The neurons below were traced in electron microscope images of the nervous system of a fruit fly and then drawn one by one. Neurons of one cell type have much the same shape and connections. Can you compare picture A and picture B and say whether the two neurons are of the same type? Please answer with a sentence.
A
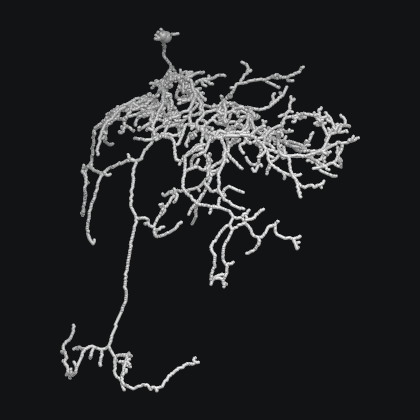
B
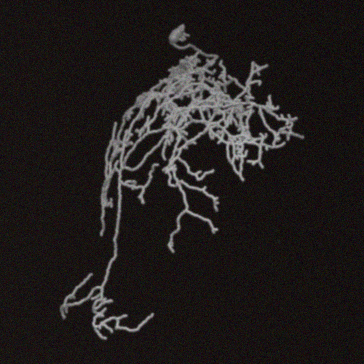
They are of the same cell type.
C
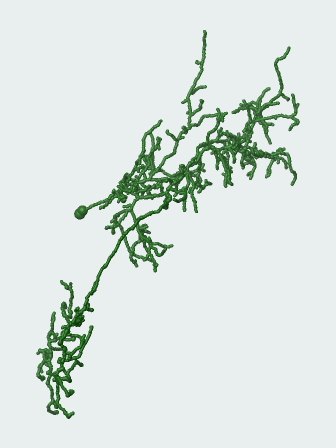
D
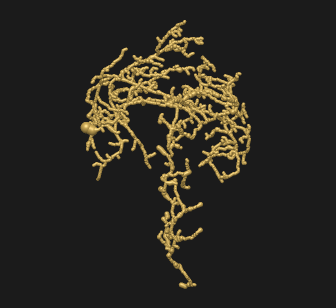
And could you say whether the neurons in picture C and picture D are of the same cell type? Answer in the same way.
They are of the same cell type.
